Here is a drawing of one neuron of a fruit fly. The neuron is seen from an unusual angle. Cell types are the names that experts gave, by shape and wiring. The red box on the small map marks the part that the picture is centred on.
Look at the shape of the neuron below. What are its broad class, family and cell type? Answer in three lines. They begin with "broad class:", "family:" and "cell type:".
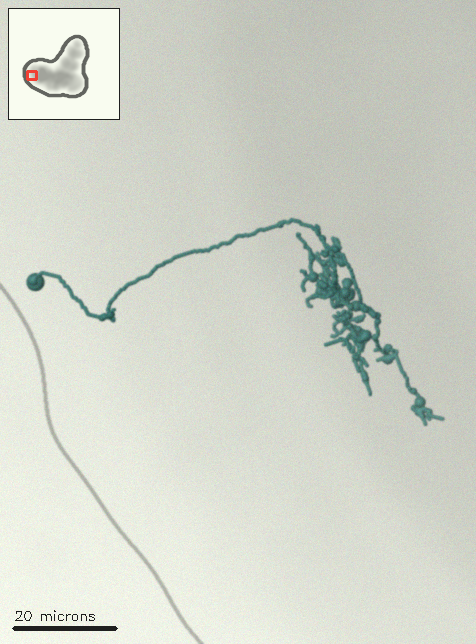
broad class: optic-lobe intrinsic neuron
family: Cm
cell type: Cm6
